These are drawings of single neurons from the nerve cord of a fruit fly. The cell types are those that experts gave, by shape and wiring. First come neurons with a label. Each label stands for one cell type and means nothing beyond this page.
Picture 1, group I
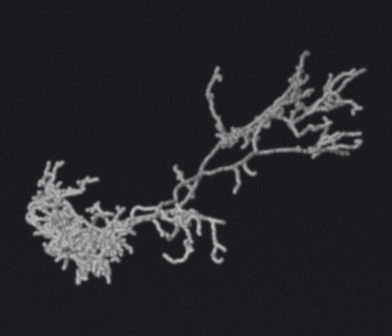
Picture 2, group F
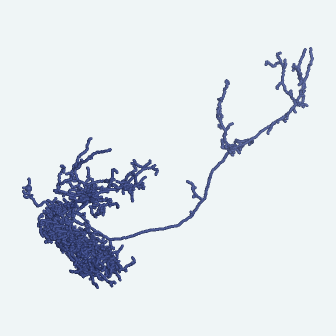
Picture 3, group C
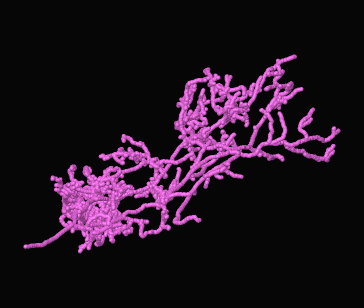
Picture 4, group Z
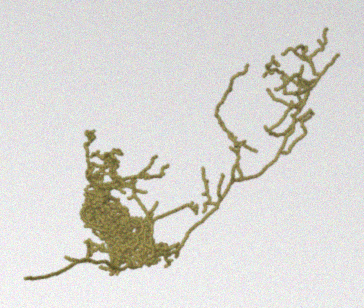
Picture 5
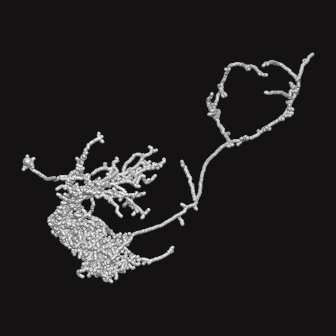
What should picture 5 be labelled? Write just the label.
group F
